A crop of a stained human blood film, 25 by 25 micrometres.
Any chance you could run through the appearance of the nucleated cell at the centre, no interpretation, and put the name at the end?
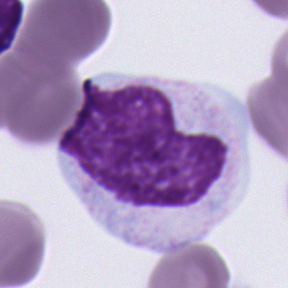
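The cell measures about 17 micrometres across. Its nucleus, about 15 by 11 micrometres, fills about 50% of the cell's area. The nucleus is irregular and folded, with an indentation along its upper edge, and it sits in the upper part of the cell, so the widest band of cytoplasm lies below it. The cytoplasm is pale greyish-blue and holds fine, scattered pinkish-violet granules. It is a metamyelocyte.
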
